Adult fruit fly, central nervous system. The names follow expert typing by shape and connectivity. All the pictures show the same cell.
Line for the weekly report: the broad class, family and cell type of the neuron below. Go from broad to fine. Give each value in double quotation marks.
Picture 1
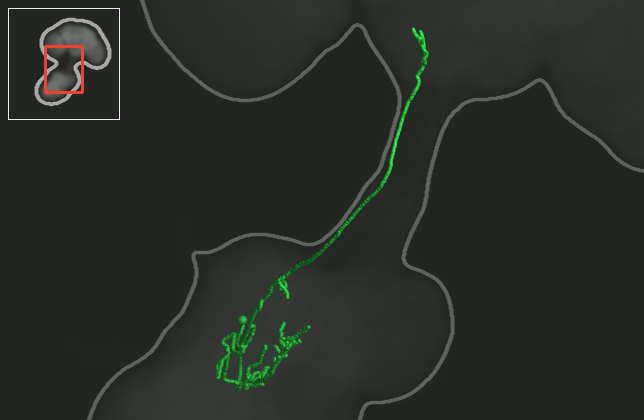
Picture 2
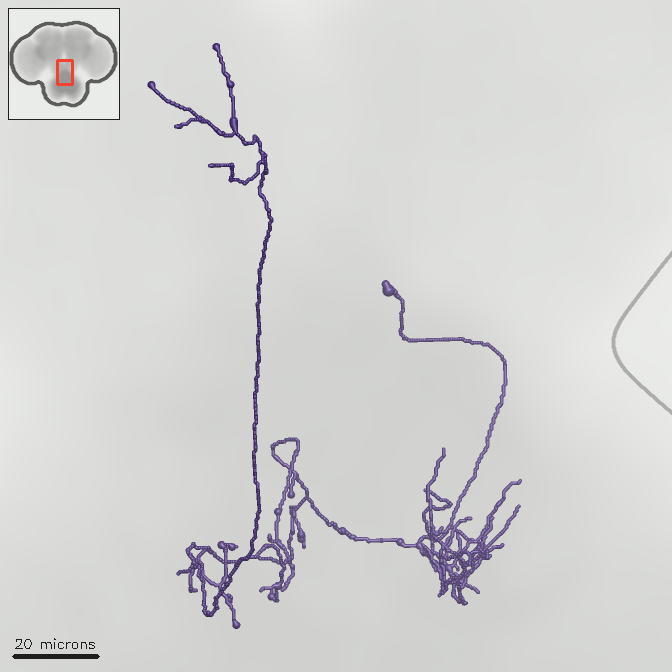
"ascending neuron", "hemilineage 19B", "AN19B104"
